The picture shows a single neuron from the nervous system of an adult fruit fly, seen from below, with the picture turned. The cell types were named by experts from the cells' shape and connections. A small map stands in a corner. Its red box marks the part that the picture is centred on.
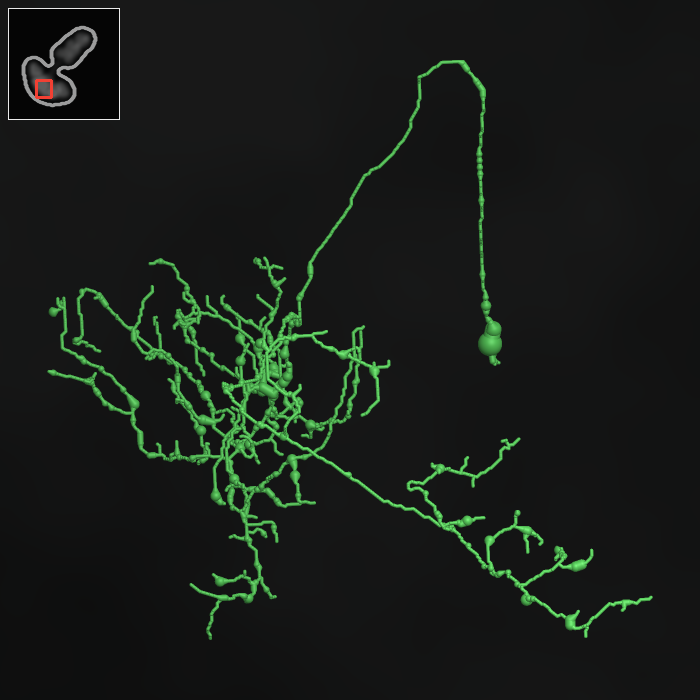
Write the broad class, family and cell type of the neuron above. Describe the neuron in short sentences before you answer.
It lies in the brain. Dozens of branch ends can be seen. It is a central-brain intrinsic neuron. The family is hemilineage SIPp1. It is of cell type FB7F.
